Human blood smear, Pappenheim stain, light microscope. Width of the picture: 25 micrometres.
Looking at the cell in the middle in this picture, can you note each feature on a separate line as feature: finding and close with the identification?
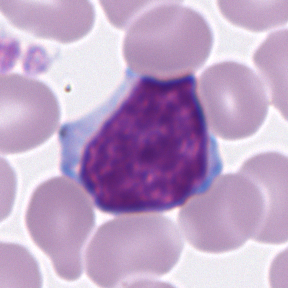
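Nucleus: single unlobed mass
Nucleolus: none distinct
Cytoplasm: scant pale sky-blue rim, widest on left
Granules: none visible
Name: typical lymphocyte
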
